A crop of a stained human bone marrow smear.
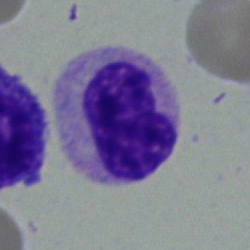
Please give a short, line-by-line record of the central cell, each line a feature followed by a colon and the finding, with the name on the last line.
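Nuclear shape: kidney-shaped, notched on the right side
Nuclear position: off-centre, toward the right of the cell
Cytoplasm: pale lilac, a moderate rim around the nucleus
Rim width: greatest on the left side of the cell
Name: band neutrophil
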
